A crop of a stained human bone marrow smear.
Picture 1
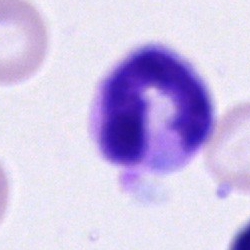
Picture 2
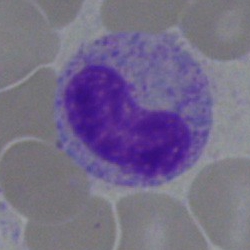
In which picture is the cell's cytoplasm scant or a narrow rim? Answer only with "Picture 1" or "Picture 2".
Picture 1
